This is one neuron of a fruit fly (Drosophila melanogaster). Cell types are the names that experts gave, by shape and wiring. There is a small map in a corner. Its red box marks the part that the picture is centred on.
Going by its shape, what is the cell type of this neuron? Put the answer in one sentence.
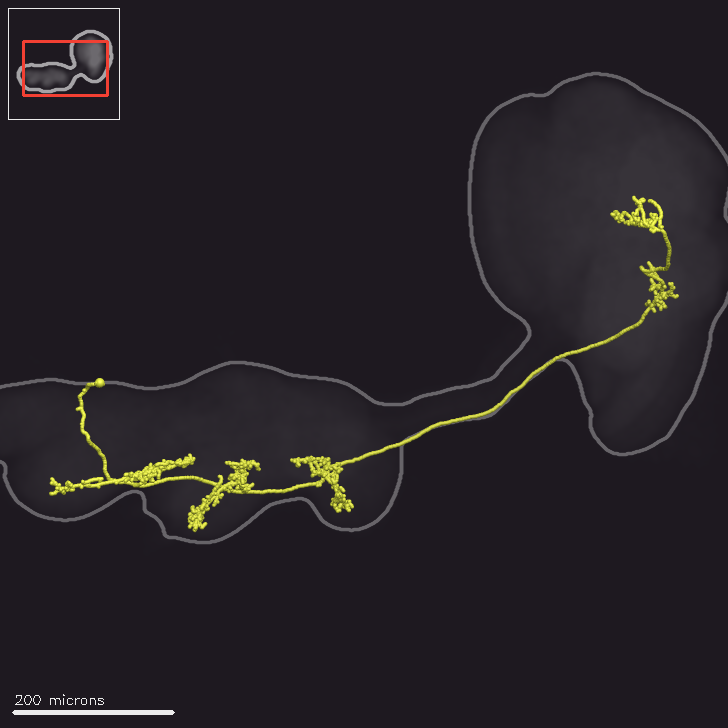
The cell type is AN09B034.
